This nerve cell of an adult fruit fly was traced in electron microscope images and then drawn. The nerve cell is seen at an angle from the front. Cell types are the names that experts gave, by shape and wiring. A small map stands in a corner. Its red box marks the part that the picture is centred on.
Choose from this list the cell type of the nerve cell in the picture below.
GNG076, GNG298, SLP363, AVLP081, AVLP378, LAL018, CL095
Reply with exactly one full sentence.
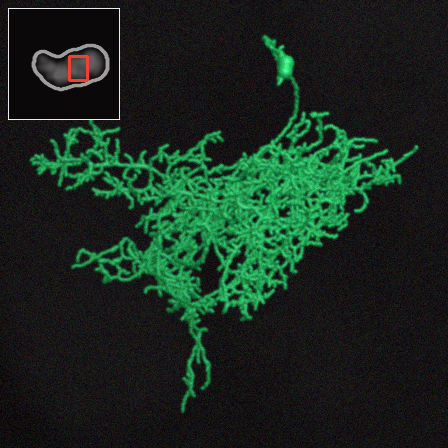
What this nerve cell is, by cell type, is LAL018.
